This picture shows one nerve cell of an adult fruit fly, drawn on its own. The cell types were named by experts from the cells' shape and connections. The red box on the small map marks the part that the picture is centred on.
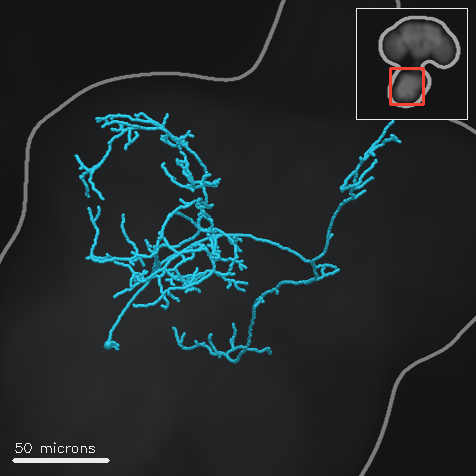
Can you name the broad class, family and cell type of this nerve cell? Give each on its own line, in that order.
nerve-cord intrinsic neuron
hemilineage 08B
IN08B042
